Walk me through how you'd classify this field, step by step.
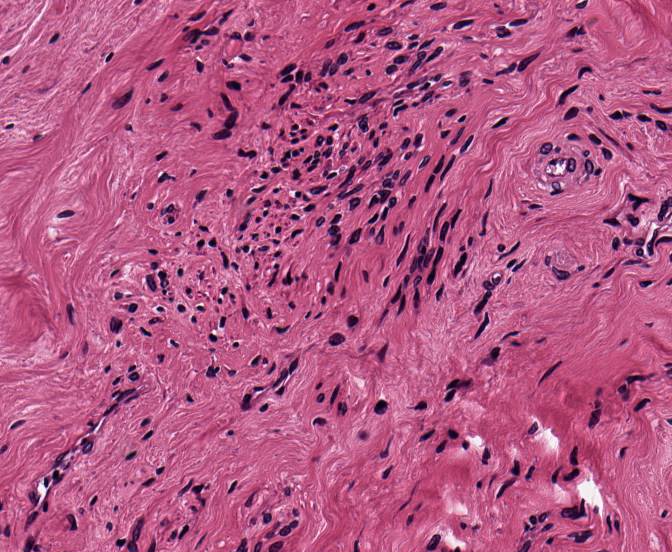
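What you see here is dense connective tissue. Dense pink collagen fills the whole field, its fibres gathered into wavy bundles that interlace in varying directions.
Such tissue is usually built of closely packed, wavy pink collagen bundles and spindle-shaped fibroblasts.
Most cells carry elongated, dark, spindle-shaped nuclei, with scant cytoplasm that is hard to tell from the collagen around it.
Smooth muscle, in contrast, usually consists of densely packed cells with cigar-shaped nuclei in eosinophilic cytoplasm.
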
